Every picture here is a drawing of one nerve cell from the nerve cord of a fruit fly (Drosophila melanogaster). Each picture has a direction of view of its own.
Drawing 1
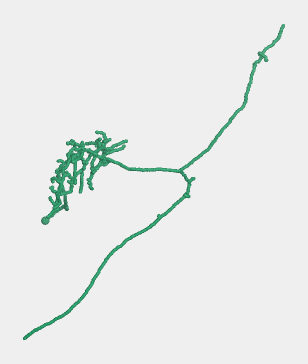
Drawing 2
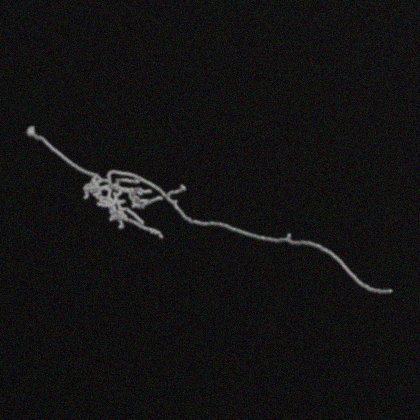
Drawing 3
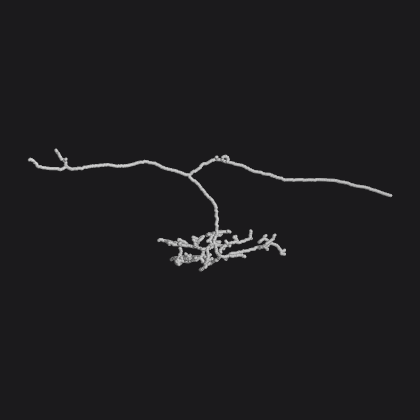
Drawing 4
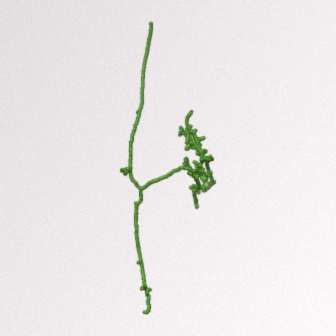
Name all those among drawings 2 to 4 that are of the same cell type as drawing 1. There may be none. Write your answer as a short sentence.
Drawing 3 and drawing 4 are of the same cell type.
